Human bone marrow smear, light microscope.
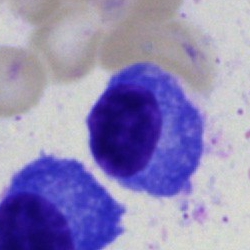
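Plasma cell, the central cell in a stained human bone marrow smear. Its nucleus sits off-centre toward the left side, with dark purple, dense chromatin. The cytoplasm is plentiful and deep blue, paler next to the nucleus than at the cell edge.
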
